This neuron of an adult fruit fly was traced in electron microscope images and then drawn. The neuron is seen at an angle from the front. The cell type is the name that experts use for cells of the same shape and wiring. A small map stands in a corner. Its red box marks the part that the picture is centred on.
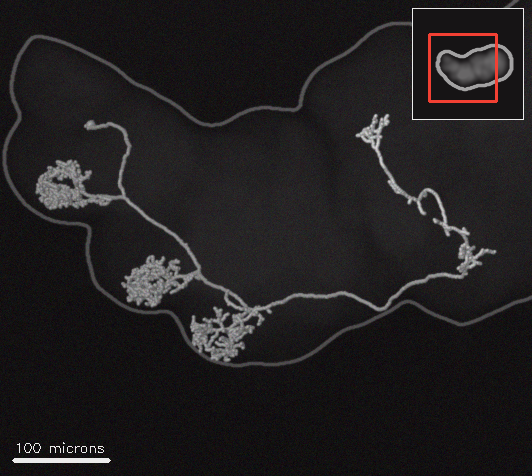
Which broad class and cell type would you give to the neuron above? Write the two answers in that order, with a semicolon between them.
ascending neuron; ANXXX075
